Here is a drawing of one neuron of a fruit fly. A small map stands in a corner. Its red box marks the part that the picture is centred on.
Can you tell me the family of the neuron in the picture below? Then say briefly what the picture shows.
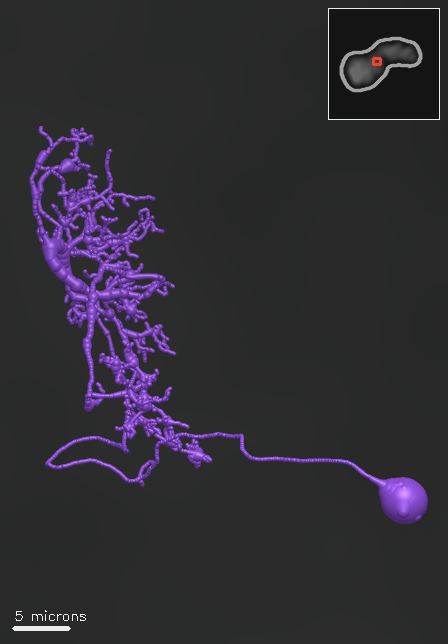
Its family is T. It is an optic-lobe intrinsic neuron. By the scale bar it is about 35 microns tall in this view. The picture shows dozens of branch ends.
